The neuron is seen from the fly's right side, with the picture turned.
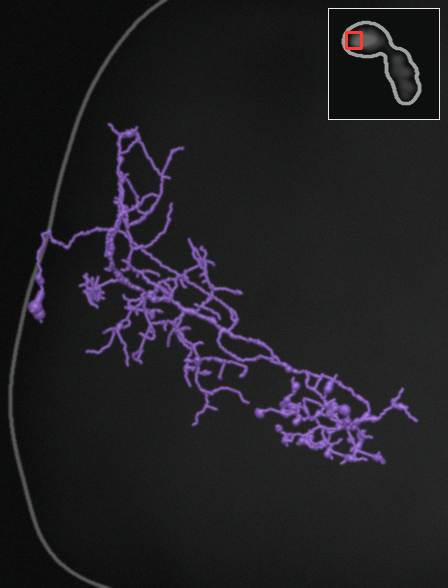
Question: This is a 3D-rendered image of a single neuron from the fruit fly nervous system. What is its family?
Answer: hemilineage SMPad2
